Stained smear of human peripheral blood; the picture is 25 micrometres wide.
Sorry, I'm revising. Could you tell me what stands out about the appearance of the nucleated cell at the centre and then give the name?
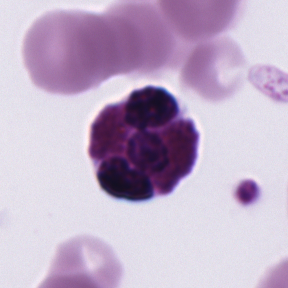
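Nucleus: three rounded lobes. Chromatin dark, dense. Cytoplasm reddish-purple, packed with coarse granules. Cell about 10 micrometres across. Eosinophil.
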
